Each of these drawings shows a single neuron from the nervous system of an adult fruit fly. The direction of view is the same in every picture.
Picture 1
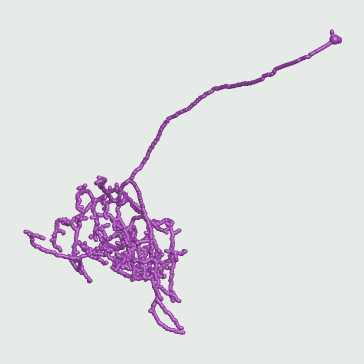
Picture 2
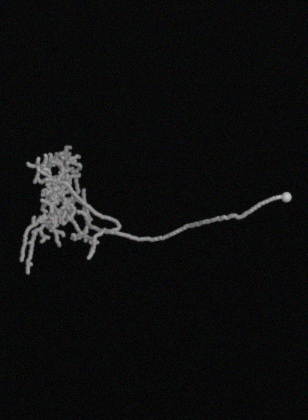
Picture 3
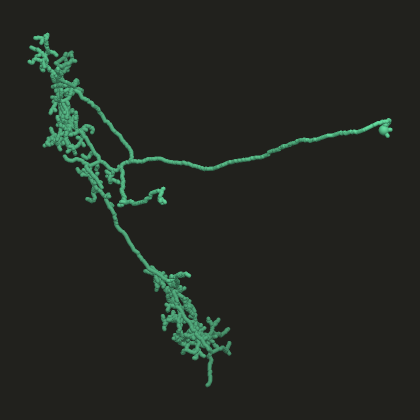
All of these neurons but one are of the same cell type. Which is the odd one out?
3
